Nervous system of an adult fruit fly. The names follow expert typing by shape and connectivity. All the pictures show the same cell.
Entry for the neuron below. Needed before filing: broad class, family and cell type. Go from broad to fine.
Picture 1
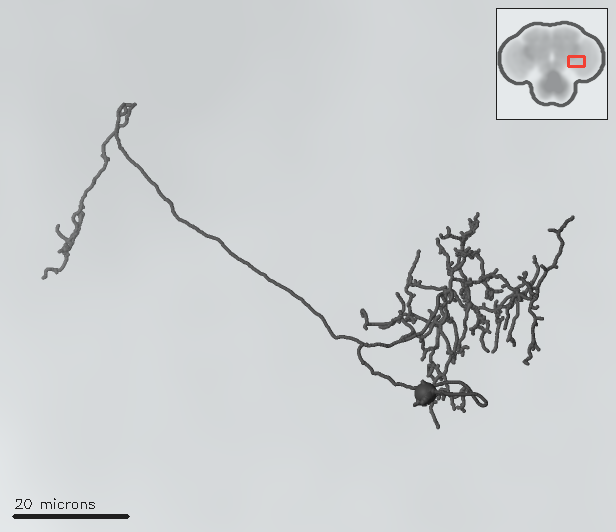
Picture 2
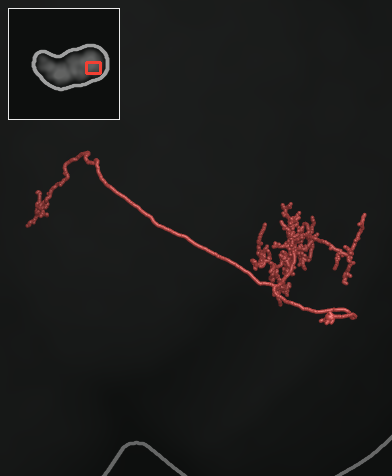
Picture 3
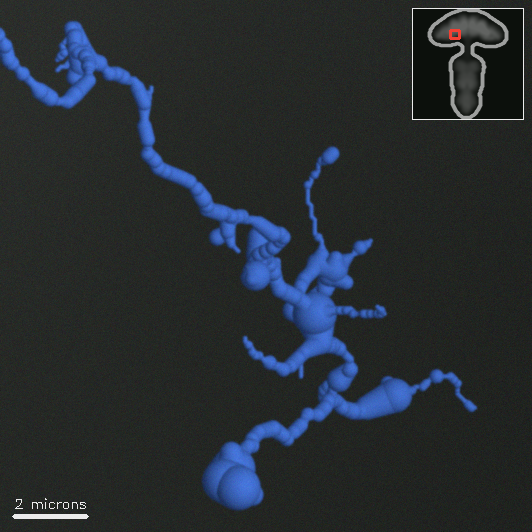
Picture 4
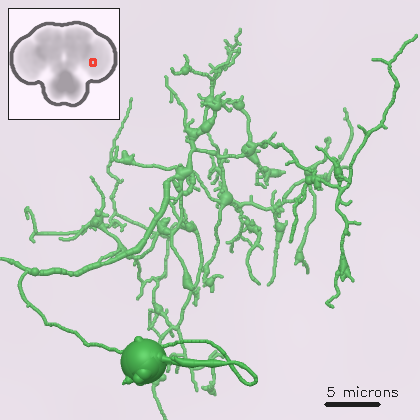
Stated: optic-lobe intrinsic neuron; MeLo; MeLo7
